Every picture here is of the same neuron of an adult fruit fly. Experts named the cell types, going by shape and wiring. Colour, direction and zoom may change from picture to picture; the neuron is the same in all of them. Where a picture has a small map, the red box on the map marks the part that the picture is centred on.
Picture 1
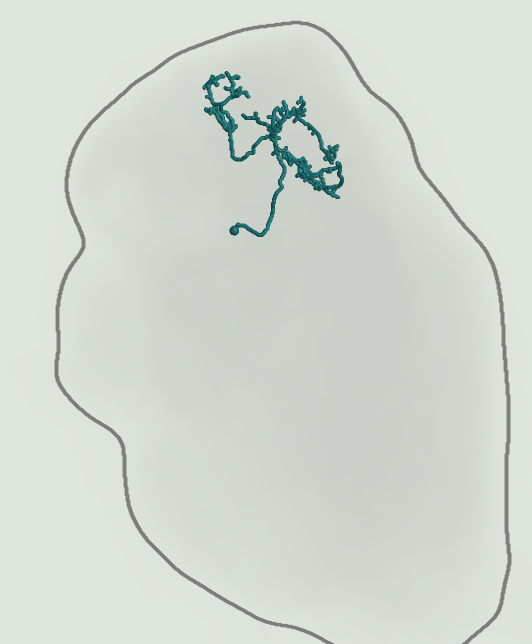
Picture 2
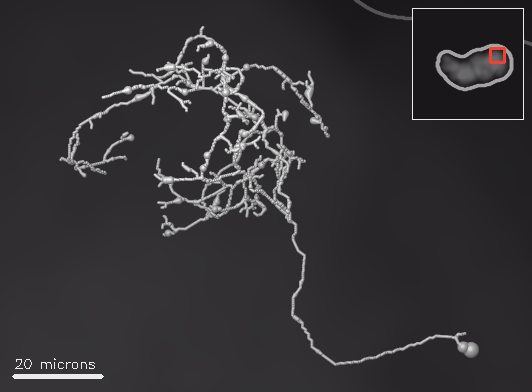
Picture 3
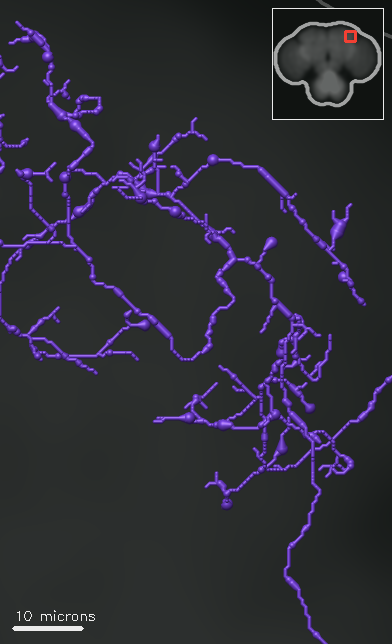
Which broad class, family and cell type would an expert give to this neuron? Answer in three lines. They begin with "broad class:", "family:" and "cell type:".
broad class: central-brain intrinsic neuron
family: hemilineage LHa2
cell type: CB1238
